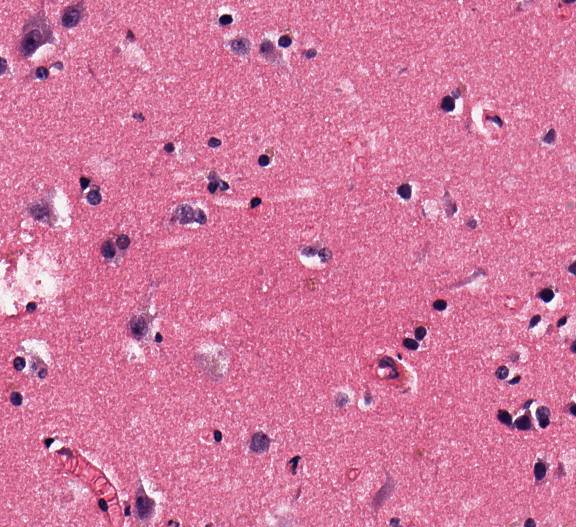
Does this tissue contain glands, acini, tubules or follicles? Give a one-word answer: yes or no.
No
